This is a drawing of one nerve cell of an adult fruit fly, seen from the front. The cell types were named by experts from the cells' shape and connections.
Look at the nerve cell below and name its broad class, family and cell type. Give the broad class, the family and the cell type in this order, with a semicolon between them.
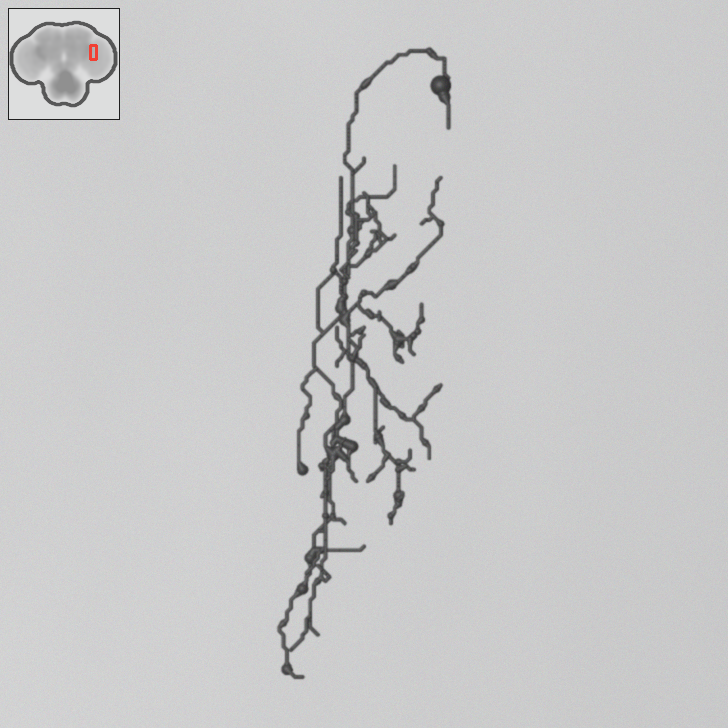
optic-lobe intrinsic neuron; Cm; Cm6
